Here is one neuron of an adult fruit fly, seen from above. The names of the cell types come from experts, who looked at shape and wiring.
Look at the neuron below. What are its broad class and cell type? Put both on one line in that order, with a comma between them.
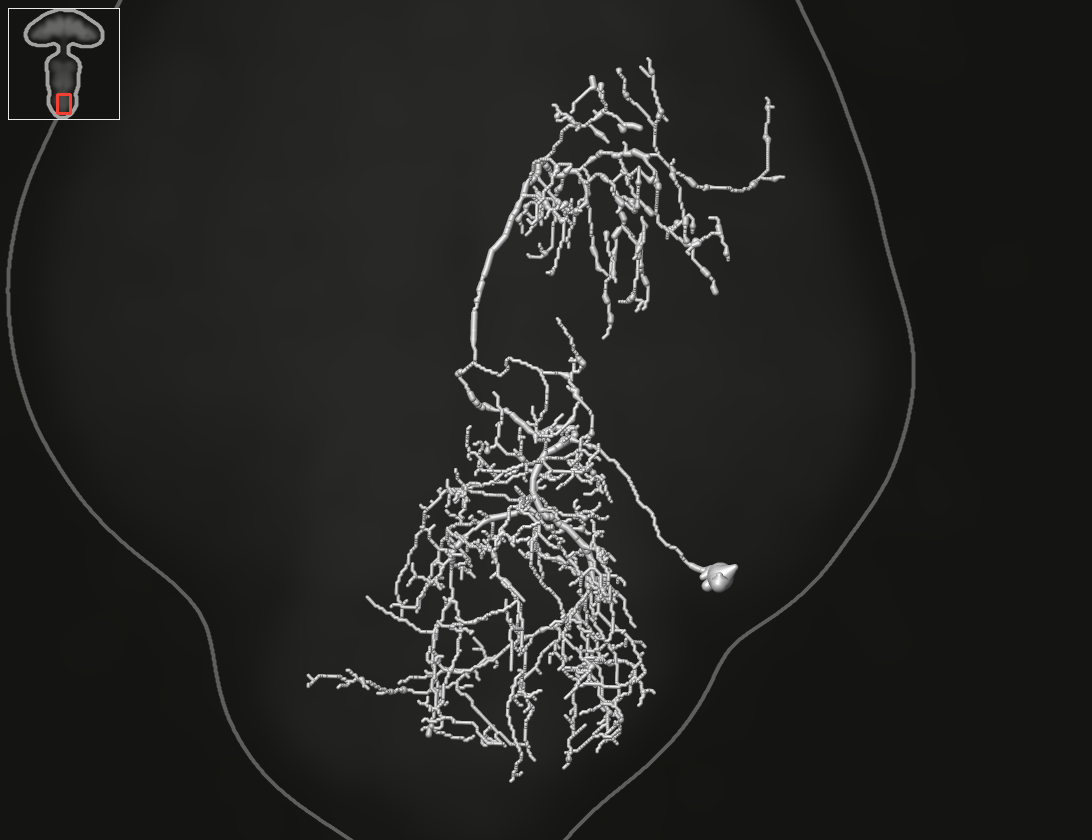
nerve-cord intrinsic neuron, INXXX231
